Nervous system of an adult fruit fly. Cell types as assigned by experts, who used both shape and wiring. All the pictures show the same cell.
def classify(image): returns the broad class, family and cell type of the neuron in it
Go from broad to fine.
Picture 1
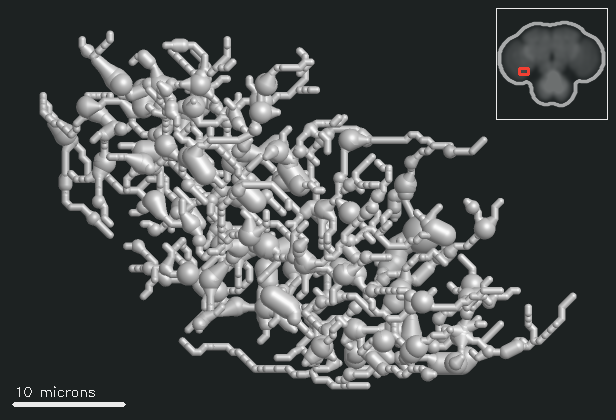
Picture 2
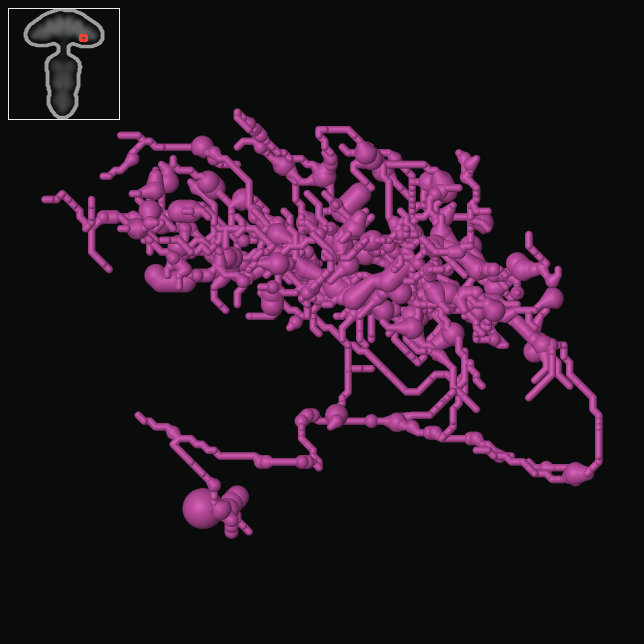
optic-lobe intrinsic neuron; LPi; LPi2e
